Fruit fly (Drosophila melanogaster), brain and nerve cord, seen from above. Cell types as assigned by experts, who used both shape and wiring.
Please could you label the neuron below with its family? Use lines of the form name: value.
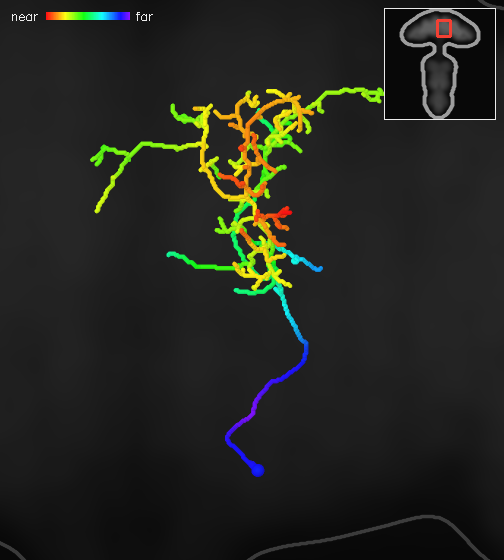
family: hemilineage DM4_dorsal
